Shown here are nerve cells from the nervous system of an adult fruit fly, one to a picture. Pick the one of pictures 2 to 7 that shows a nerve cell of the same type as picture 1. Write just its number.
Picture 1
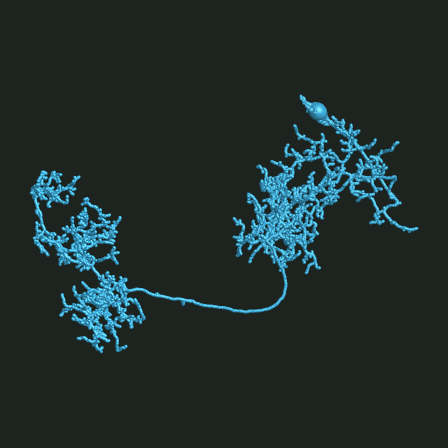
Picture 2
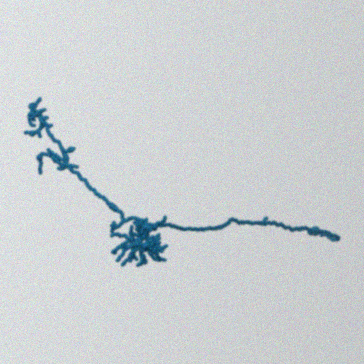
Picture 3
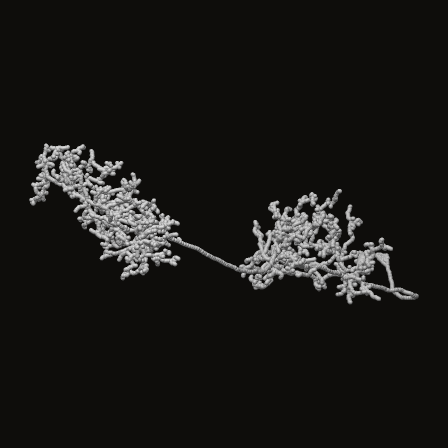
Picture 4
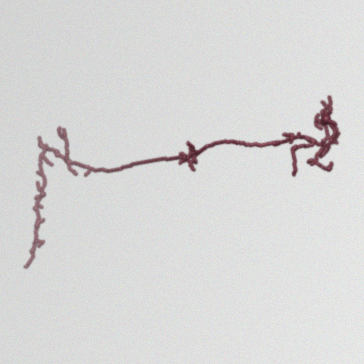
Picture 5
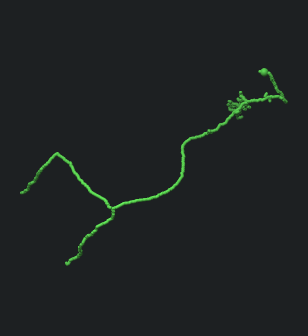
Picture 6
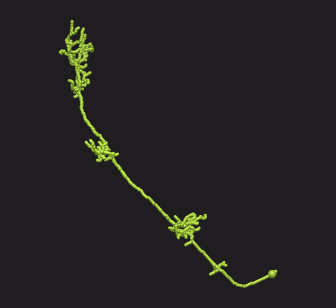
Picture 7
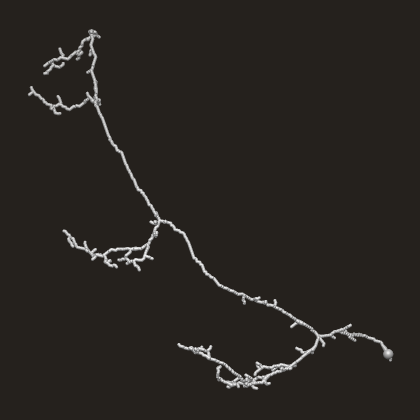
3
